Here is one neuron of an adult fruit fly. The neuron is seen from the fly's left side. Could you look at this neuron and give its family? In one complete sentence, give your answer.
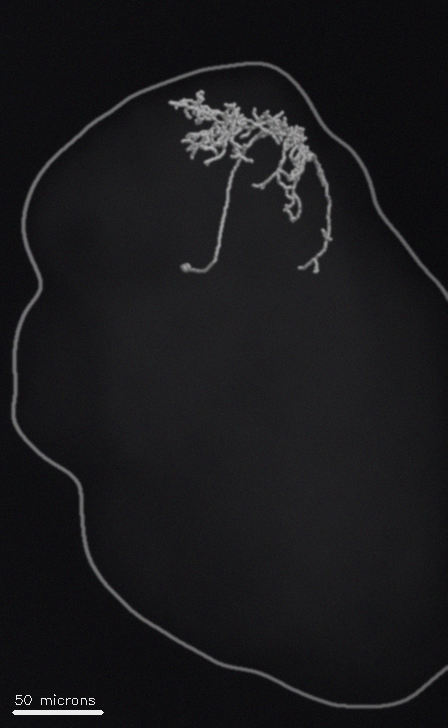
The neuron is part of the family known as hemilineage SLPav2.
